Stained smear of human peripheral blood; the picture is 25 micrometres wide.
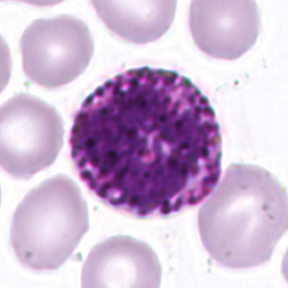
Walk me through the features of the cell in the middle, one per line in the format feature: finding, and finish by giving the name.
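Granules: coarse, dark purple, crowding whole cell
Edge: nearly continuous rim of granules
Nucleus: covered by granules, shape not made out
Centre: small pale streak nearby
Size: about 14 micrometres across
Width: about 2 times a whole red cell in picture
Name: basophil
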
